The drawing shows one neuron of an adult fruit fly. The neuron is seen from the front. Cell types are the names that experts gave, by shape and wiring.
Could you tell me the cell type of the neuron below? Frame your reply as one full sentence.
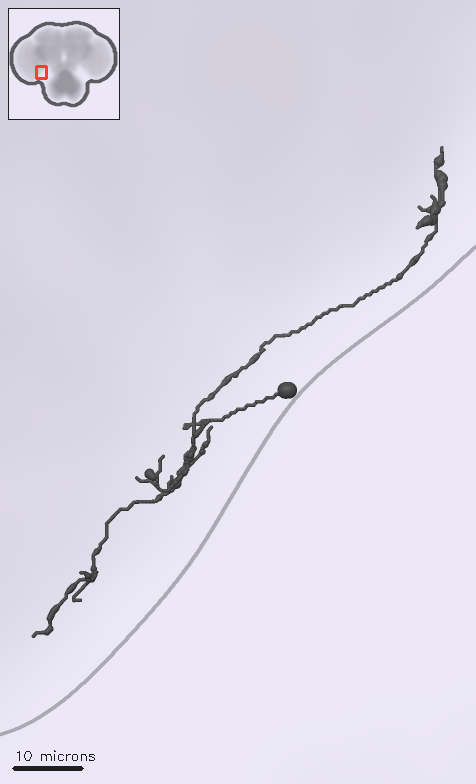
The cell type designation of this neuron is T2a.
